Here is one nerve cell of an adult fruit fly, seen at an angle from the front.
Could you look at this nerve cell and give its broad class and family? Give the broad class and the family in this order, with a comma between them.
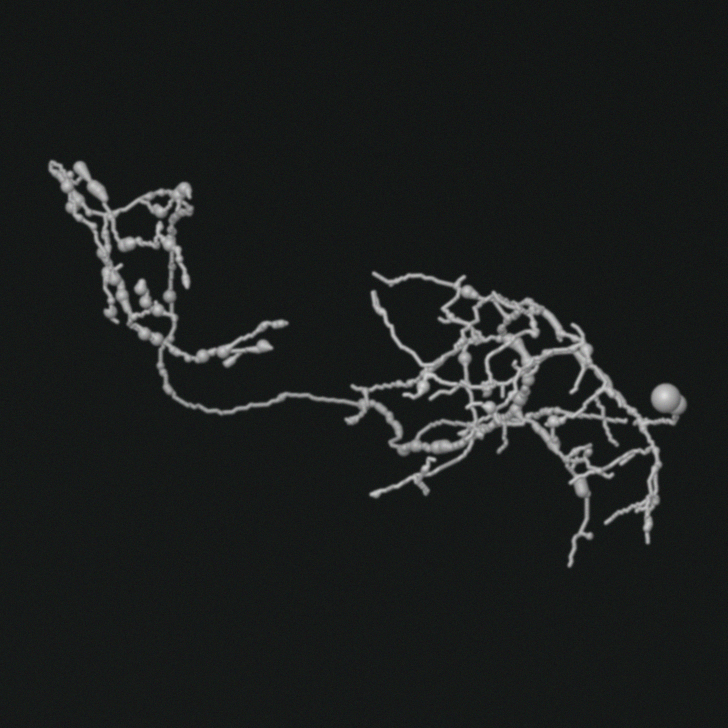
central-brain intrinsic neuron, hemilineage LHp3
